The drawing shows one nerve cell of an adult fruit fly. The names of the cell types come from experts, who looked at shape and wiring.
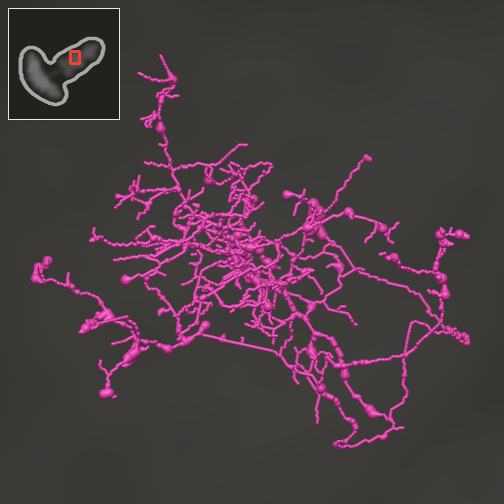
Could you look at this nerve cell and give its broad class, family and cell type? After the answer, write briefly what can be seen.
This is a nerve-cord intrinsic neuron. The family is hemilineage 01B. It is of cell type IN01B043. It is in the nerve cord and does not reach the brain. As drawn here it is about as wide as it is tall.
